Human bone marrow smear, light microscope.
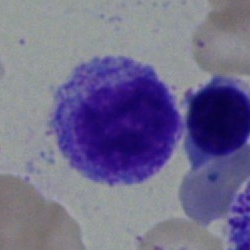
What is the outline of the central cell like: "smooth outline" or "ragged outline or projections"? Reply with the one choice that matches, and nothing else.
Ragged outline or projections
